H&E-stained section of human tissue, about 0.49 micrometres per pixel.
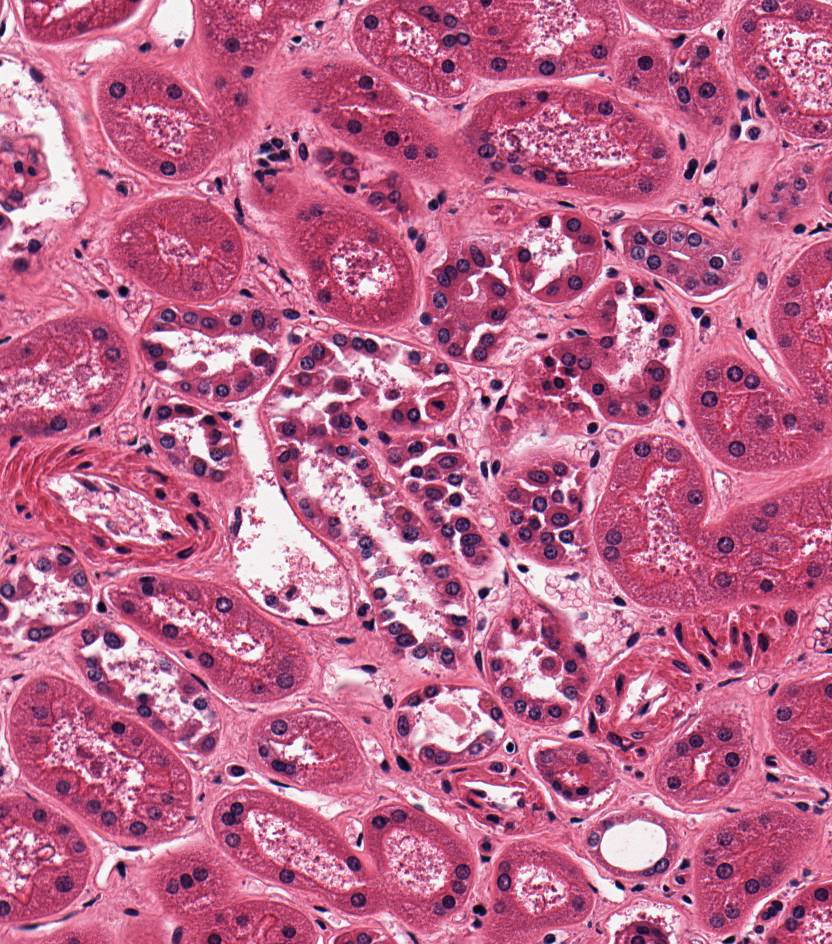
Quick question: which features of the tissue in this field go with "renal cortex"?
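Fits renal cortex: field packed with tubules cut in cross and oblique section.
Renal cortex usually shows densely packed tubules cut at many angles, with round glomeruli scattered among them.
Interstitium between tubules scant, also fitting.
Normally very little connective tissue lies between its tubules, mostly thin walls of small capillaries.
Does not fit: no glomerulus present. Also seen: most tubules lined by cells with abundant, deeply eosinophilic, granular cytoplasm and round nuclei. Central cluster of tubules lined by smaller cuboidal cells, paler cytoplasm, more crowded nuclei.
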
